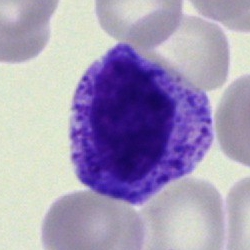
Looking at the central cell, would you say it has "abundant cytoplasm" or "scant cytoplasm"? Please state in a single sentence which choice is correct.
There is only scant cytoplasm around the nucleus of this cell.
